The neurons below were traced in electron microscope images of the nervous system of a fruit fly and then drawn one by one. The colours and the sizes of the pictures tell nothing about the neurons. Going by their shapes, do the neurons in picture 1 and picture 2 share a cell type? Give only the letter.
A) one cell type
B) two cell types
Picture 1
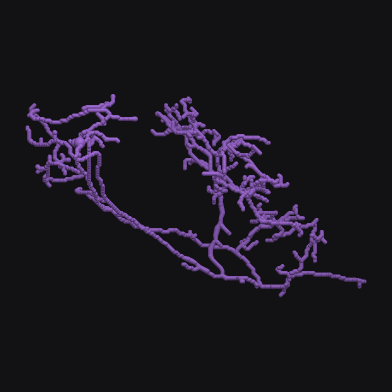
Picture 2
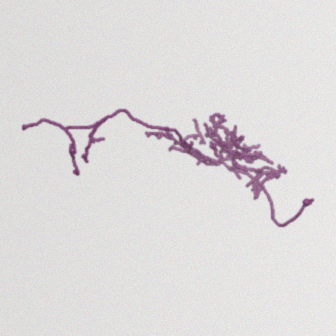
B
